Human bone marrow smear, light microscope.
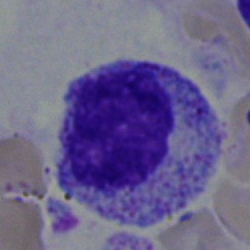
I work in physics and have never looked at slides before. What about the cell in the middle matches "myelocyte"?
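In this myelocyte the nucleus lies off-centre toward the upper left, with the cytoplasm broadest on its right and lower sides. The cytoplasm has a pale lilac-grey background and holds many fine purple granules.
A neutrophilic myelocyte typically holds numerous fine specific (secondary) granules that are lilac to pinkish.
The number and fineness of the granules here match that pattern, while their purple colour departs from the usual lilac to pinkish shade.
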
